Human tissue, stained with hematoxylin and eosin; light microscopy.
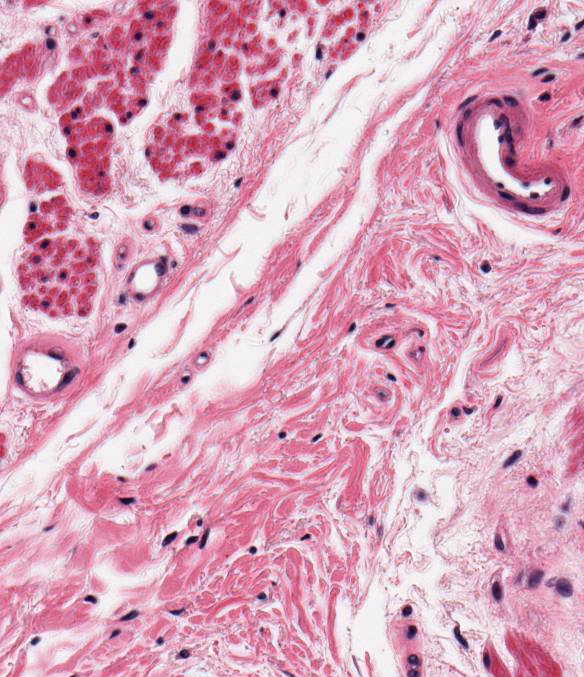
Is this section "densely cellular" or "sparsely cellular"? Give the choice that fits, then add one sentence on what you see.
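Sparsely cellular. The nuclei scattered in the connective tissue are sparse, small, dark and mostly elongated.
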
